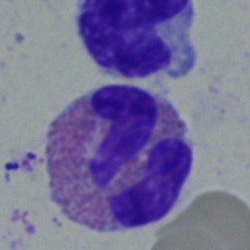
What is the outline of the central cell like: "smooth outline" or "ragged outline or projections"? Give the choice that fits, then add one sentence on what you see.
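Smooth outline. The cell has a round, smooth outline.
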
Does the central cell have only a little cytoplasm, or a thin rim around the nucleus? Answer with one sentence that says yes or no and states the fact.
No, there is abundant cytoplasm around the nucleus.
